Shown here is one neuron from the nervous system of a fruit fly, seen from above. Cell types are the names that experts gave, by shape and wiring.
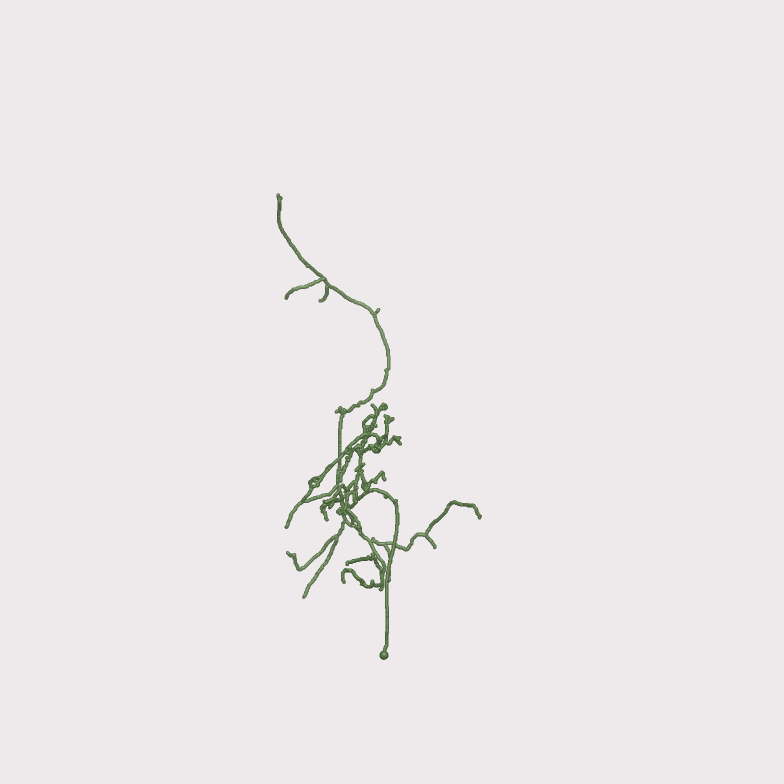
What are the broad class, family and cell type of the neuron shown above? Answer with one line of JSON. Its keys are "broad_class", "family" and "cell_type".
{"broad_class": "nerve-cord intrinsic neuron", "family": "hemilineage 12B", "cell_type": "IN12B048"}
